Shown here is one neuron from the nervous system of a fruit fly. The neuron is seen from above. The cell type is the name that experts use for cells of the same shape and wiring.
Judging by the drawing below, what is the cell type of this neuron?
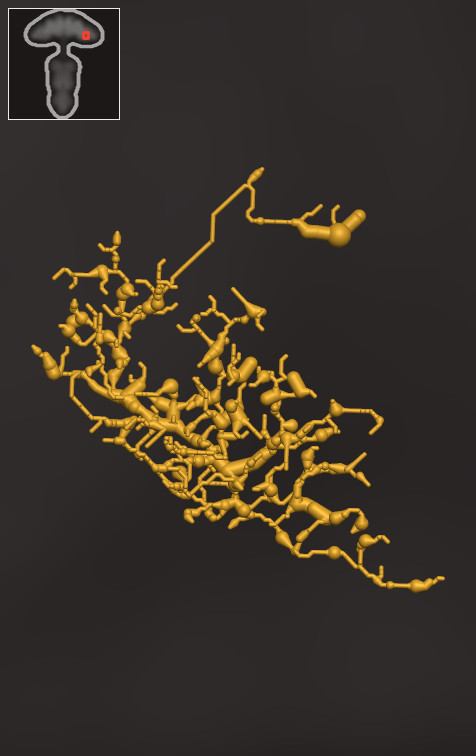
Dm12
